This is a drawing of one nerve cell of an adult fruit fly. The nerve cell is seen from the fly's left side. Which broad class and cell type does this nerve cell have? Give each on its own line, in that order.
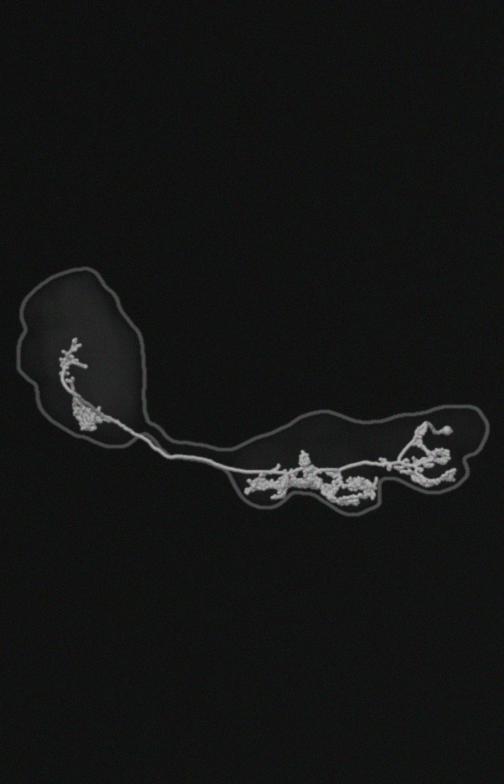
ascending neuron
ANXXX027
